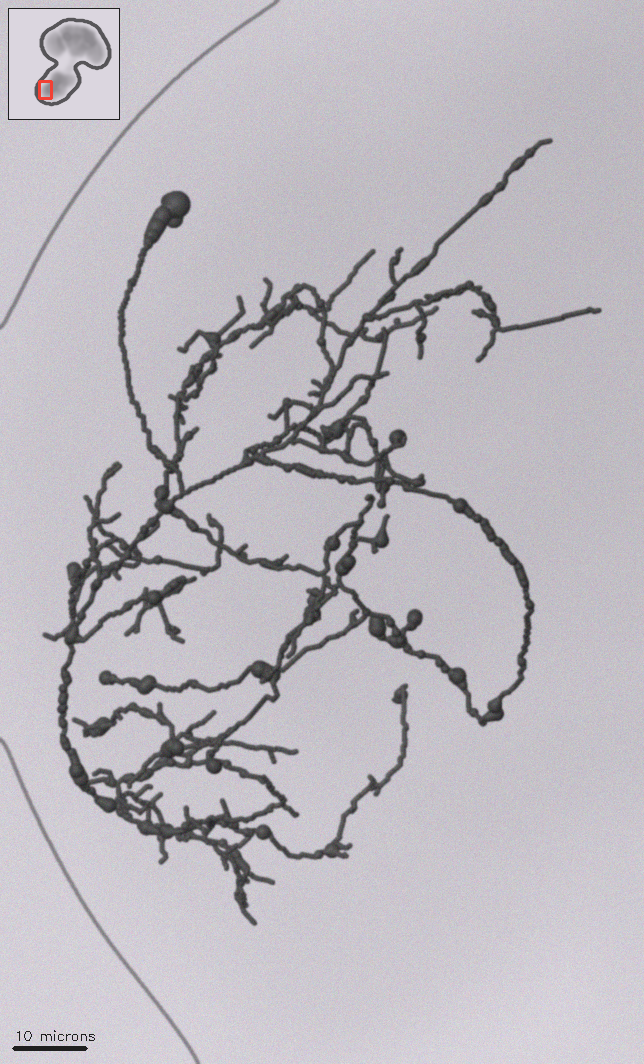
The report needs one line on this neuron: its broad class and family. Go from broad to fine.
nerve-cord intrinsic neuron; hemilineage 09A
